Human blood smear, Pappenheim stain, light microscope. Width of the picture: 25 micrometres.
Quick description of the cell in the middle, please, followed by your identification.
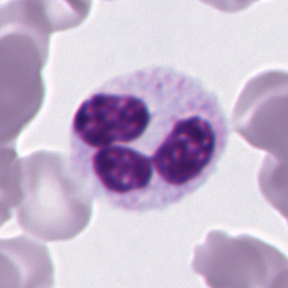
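Start with the nucleus: it is split into three separate lobes, two on the left and one on the right. Their chromatin is dark purple and coarsely clumped. Now look past them to the cytoplasm, where fine lilac granules are scattered evenly all through. The whole cell measures about 13 micrometres across, and the nucleus takes up about 50% of its area. This is a segmented neutrophil.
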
